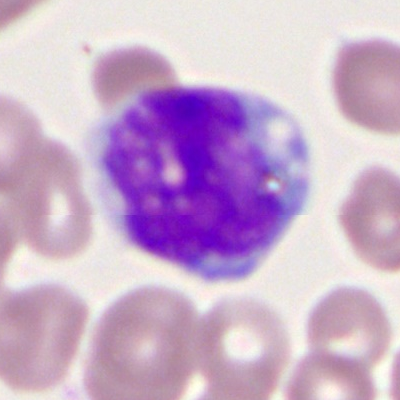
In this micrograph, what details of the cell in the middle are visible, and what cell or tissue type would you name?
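First, the cell is rounded in overall outline. Second, the nucleus fills most of the cell. Third, the cytoplasm is pale blue and forms a narrow rim, widest on the right side of the cell. The cell is a monocyte.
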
